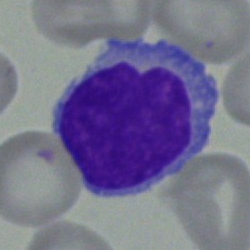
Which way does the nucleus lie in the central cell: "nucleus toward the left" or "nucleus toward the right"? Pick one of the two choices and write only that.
Nucleus toward the left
